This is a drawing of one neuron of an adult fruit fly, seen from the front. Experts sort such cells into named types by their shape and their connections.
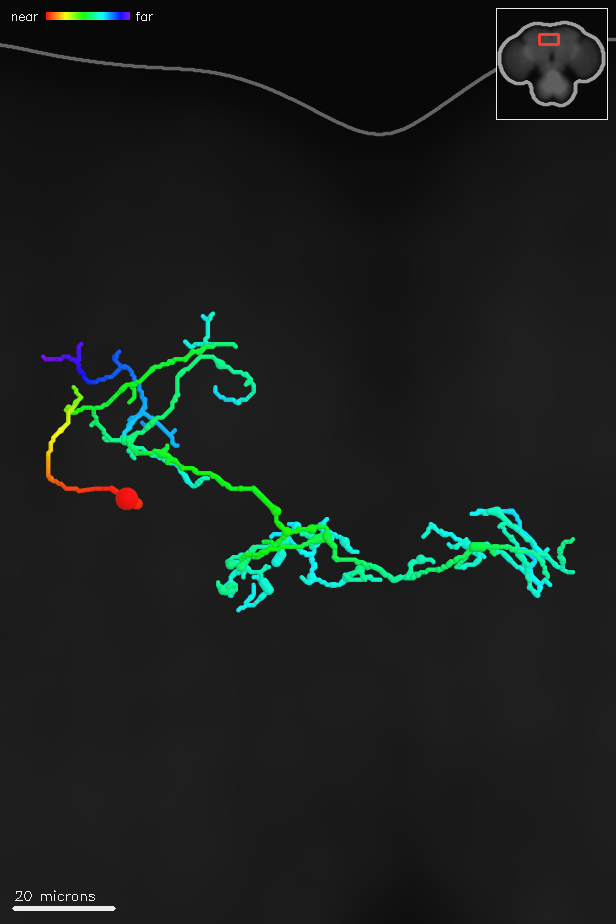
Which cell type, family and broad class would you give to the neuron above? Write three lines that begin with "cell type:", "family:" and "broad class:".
cell type: PAM06
family: class DAN
broad class: central-brain intrinsic neuron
